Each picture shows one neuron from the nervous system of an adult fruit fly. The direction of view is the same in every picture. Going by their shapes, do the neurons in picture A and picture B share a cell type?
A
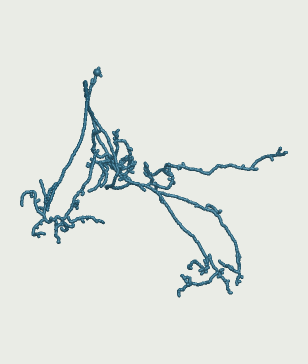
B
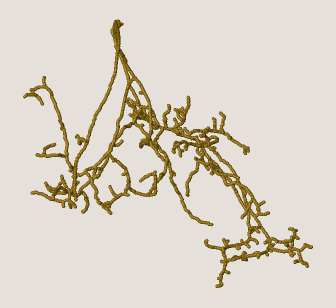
yes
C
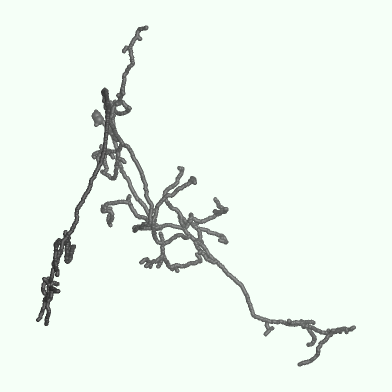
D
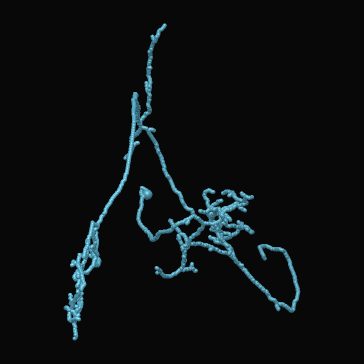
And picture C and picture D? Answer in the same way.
yes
